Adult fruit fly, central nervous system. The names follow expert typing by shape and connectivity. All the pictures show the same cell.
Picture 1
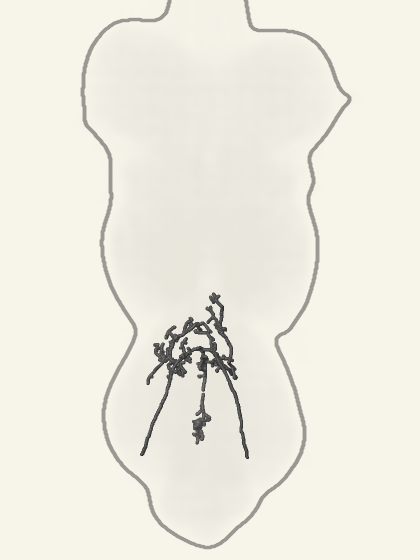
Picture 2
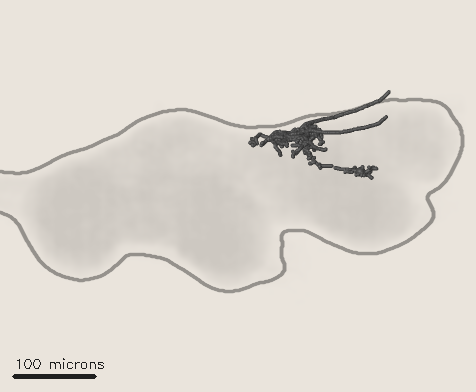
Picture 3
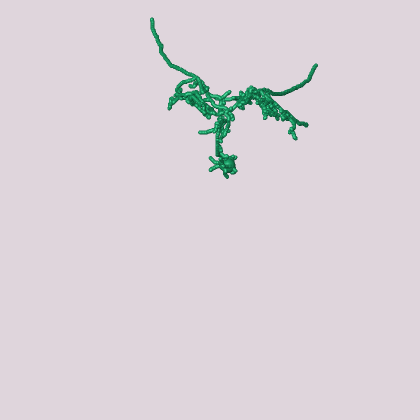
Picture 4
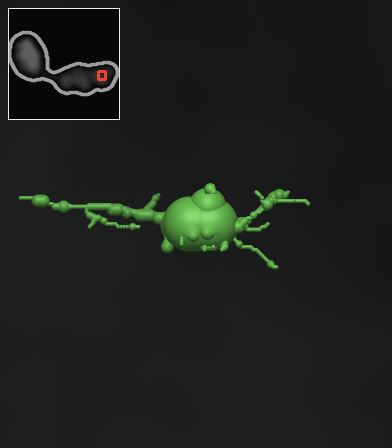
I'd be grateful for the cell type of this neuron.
EN00B025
